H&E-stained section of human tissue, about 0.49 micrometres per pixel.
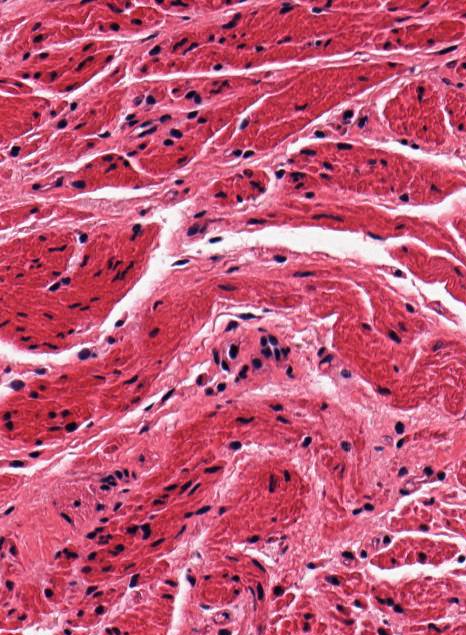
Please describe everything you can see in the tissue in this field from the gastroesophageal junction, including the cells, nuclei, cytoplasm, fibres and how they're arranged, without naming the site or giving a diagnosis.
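What I see throughout is smooth muscle, in bundles that interlace and run in different directions. Looking closer, the nuclei of the muscle cells are dark, elongated and cigar-shaped. The cytoplasm takes a strong, deep pink. And near the centre, between the bundles, there's a small cluster of rounded nuclei sitting in paler tissue.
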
